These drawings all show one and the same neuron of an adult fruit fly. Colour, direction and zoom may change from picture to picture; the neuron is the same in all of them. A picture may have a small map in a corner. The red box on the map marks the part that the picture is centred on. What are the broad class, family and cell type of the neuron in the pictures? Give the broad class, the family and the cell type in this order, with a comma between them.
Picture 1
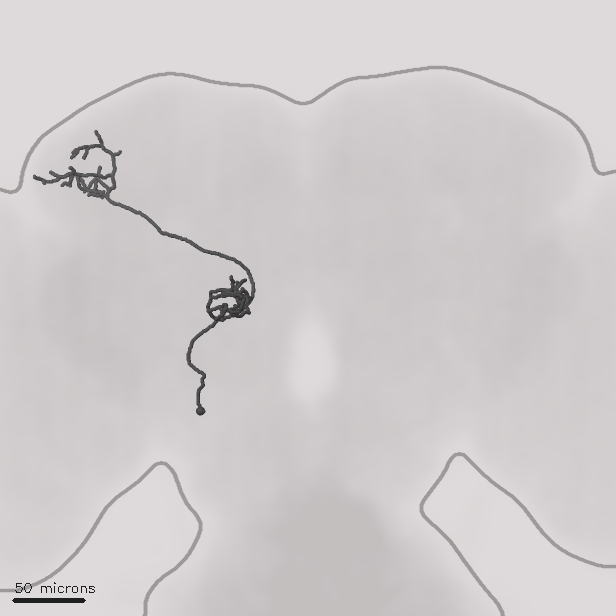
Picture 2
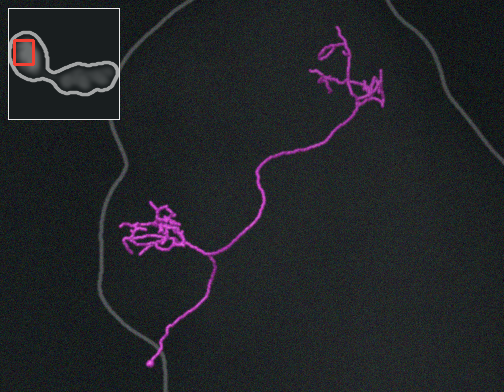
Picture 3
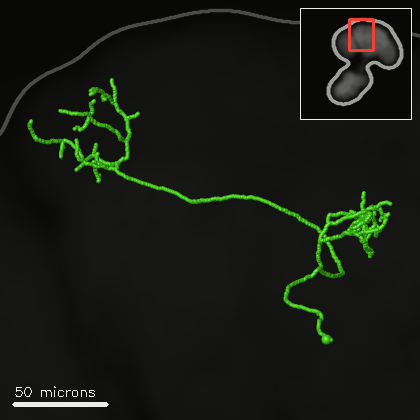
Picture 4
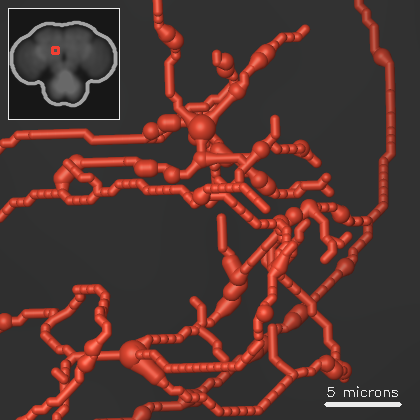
central-brain intrinsic neuron, hemilineage ALv1, M_vPNml80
